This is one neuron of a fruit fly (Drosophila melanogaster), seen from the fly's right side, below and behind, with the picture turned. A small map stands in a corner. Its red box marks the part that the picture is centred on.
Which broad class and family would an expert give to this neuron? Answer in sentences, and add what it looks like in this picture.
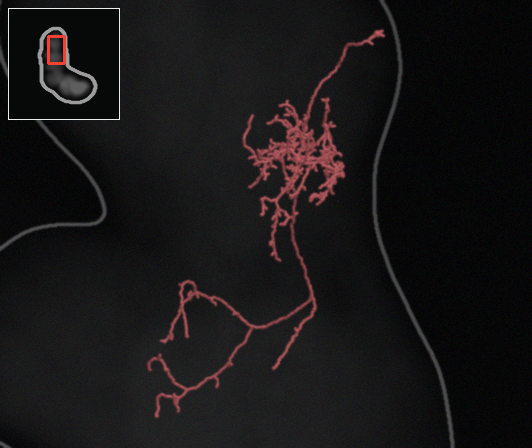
This is a nerve-cord intrinsic neuron. Its family is hemilineage 18B. The cell body can be seen at the upper right of the picture. Dozens of branch ends can be seen.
